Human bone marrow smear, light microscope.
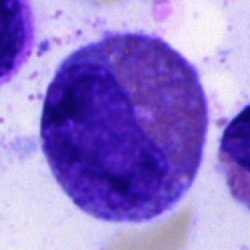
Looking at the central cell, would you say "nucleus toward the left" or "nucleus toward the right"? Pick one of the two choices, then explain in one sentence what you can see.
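Nucleus toward the left. The nucleus lies off-centre, displaced toward the lower left of the cell.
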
